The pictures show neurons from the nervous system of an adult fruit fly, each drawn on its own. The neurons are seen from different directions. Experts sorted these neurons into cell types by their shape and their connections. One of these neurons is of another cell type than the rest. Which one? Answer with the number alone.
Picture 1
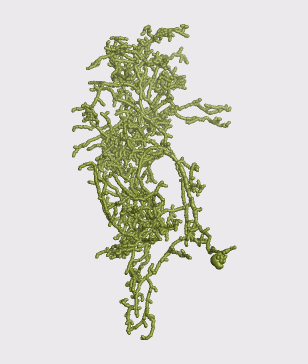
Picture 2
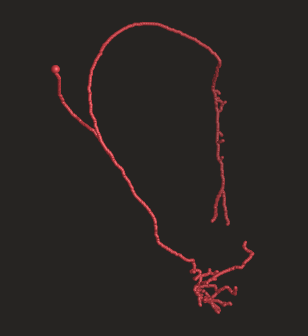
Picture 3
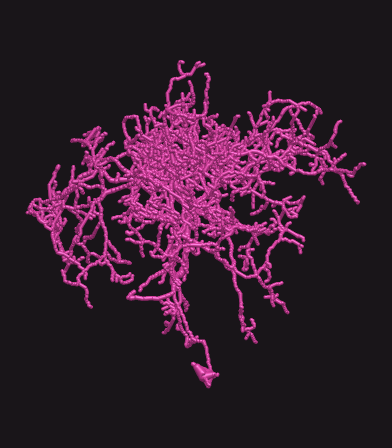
2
